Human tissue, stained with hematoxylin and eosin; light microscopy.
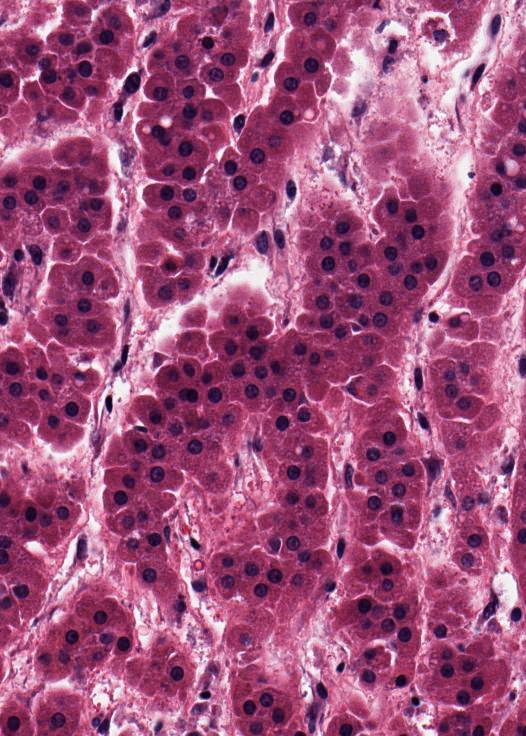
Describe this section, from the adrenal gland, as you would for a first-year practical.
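What strikes me first is the polygonal cells, with abundant granular cytoplasm staining deep pink. Their nuclei look round and sit centrally in each cell. Between the cords run narrow spaces, lined by flattened cells whose nuclei are small, dark and elongated. I don't find any gland lumens or ducts in the field.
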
